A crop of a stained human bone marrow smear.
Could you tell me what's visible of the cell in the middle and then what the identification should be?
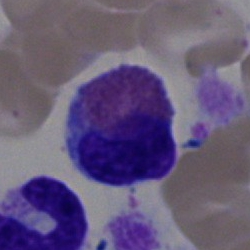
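A roughly round outline, I'd say. The darkest, densest purple staining fills the lower half, and that area looks mottled and coarse rather than smooth. I don't see any clear vacuoles. It's an eosinophil.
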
